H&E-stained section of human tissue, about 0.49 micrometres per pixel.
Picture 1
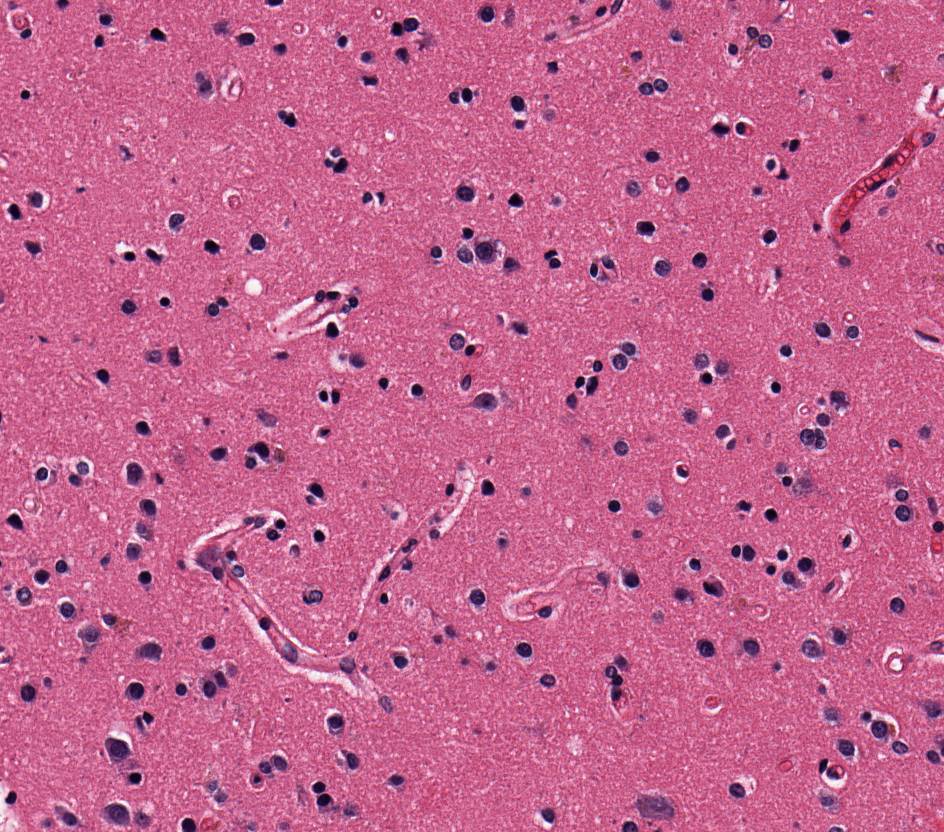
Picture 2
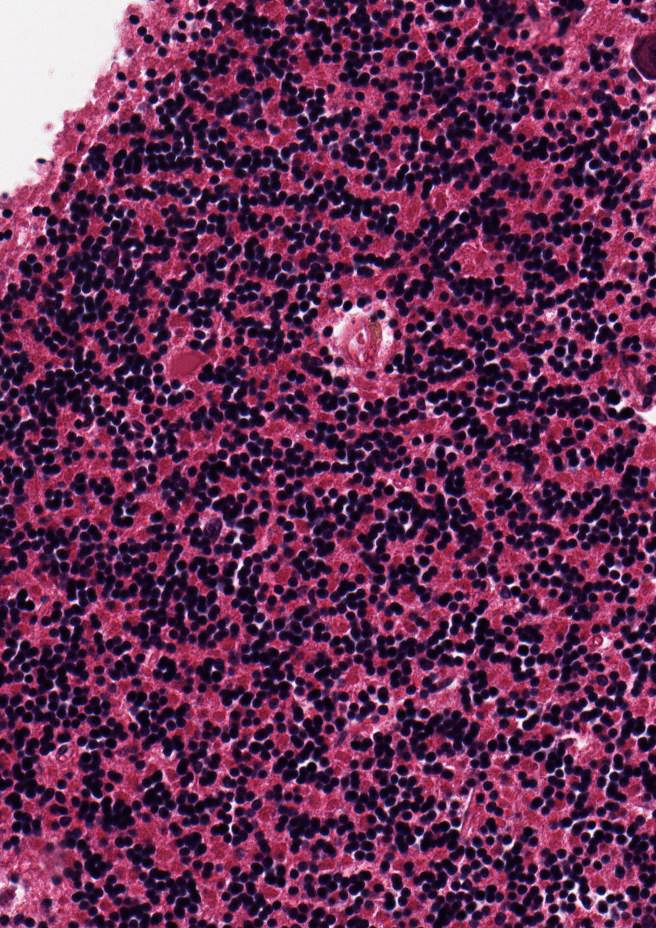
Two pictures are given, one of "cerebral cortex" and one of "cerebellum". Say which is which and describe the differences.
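Answer: picture 1 is cerebral cortex and picture 2 is cerebellum. In picture 1, cells lie scattered fairly evenly through a finely granular pink background over the whole field, and many of their small, round, dark nuclei sit within a narrow clear halo. In picture 2, the small, round, dark nuclei are uniform, show very little cytoplasm around them, and gather in clusters with small irregular pink patches that lack nuclei lying between them. The vessels also differ in position: a narrow one filled with red blood cells lies at the upper right edge of picture 1, while picture 2 has a single small vessel, cut in cross section, near the centre of its upper half.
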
